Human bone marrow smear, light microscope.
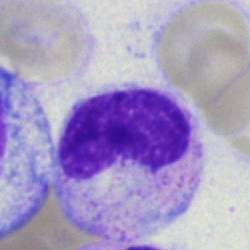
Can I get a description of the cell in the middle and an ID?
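Starting with the outline, it is round and smooth. The nucleus is kidney-shaped, and its indentation lies on the lower side. Its chromatin is dark purple, clumped to a moderate degree. Tucked into that indentation is a paler area of cytoplasm, less granular than the rest. So I would call this a band neutrophil.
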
